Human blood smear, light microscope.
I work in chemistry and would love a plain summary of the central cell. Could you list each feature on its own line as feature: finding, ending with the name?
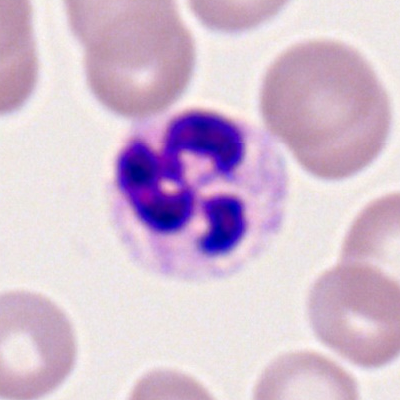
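Nucleus: several separate lobes
Lobe links: thin strands of nuclear material
Cytoplasm: plentiful, pale pinkish-lilac
Granules: fine, faint, pinkish-violet
Cell: segmented neutrophil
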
